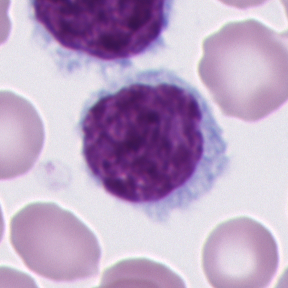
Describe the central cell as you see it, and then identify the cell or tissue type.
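Let's go over the central cell slowly: its cytoplasm is pale blue-grey, and that rim is wider on the right side of the nucleus than on the left. Look for a distinct nucleolus in the nucleus; none stands out. You also won't find any visible granules in the cytoplasm. This is a hairy cell.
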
